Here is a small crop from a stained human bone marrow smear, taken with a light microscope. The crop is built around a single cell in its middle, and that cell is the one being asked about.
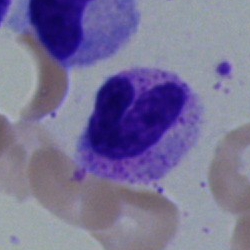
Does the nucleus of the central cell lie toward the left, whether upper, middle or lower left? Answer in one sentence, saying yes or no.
Yes, the nucleus of the cell is shifted toward the left.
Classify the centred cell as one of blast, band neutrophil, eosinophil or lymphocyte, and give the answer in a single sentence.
The target cell in the middle of the crop is a band neutrophil.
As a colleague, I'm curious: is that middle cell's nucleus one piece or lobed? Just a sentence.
Key feature: a single compact nucleus, round, oval or kidney-shaped.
